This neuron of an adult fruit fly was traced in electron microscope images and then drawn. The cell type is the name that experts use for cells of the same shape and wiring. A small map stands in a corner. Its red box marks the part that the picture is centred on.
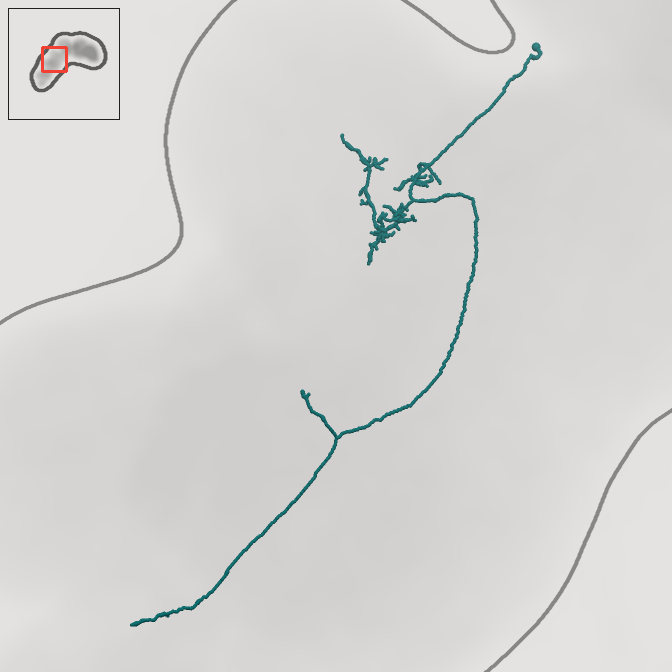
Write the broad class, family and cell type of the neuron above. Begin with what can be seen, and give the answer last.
The cell body can be seen at the upper right of the picture. As drawn here it is taller than it is wide. It is a nerve-cord intrinsic neuron. The family is hemilineage 10B. Its cell type is IN10B043.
